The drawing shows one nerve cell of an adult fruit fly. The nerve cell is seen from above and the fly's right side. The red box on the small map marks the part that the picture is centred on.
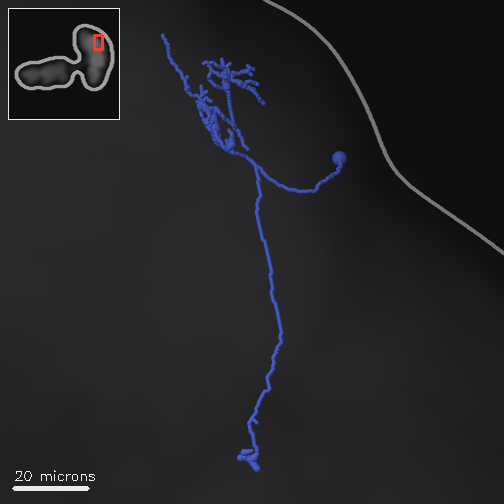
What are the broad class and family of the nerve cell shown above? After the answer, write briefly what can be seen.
This is a central-brain intrinsic neuron. The family is hemilineage AOTUv4_dorsal. It lies in the brain. By the scale bar it is about 120 microns tall in this view.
